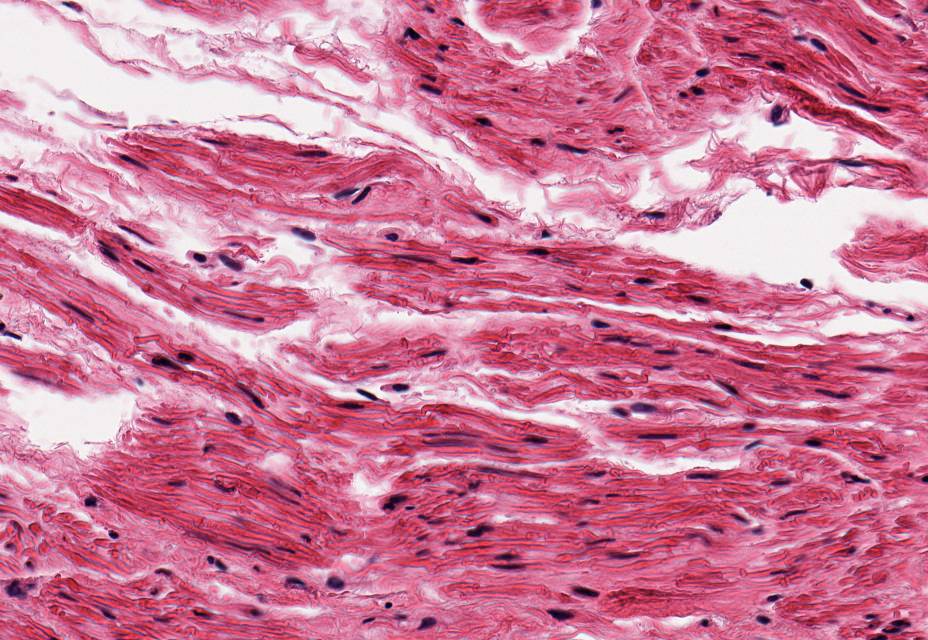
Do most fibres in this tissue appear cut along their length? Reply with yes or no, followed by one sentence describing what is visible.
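Yes. The fibres stain deep pink-red and show fine longitudinal streaking.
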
